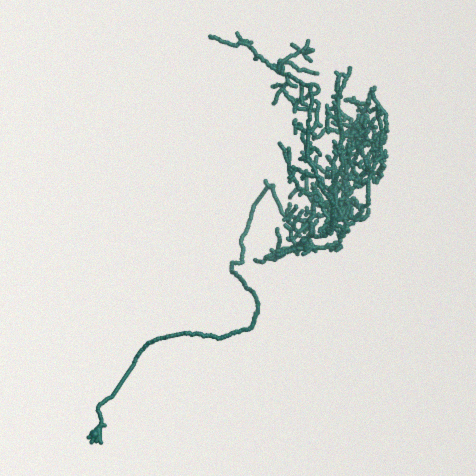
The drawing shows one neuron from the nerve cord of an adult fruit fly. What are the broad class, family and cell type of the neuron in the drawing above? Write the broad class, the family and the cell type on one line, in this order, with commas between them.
nerve-cord intrinsic neuron, hemilineage 01A, IN01A039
